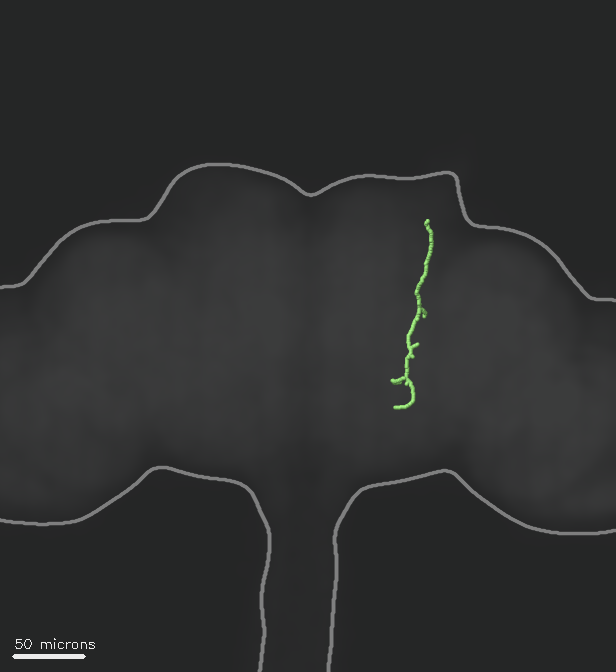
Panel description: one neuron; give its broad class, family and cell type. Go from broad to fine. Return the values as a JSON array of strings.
["sensory neuron entering the brain", "class mechanosensory", "JO-DA"]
